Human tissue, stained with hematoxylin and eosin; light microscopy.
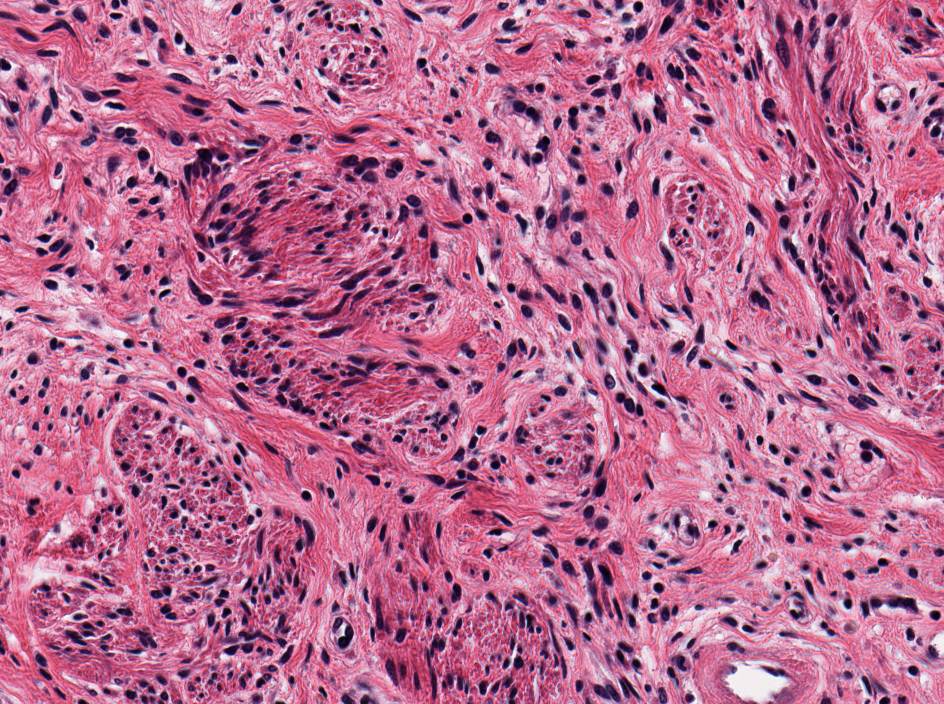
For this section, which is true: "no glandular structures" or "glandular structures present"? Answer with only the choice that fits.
No glandular structures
